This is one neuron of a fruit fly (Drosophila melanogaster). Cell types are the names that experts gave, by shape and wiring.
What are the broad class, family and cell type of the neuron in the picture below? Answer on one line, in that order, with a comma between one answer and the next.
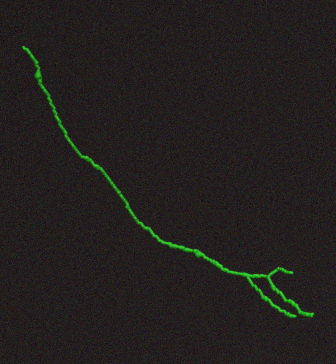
sensory neuron entering the nerve cord, class mechanosensory tactile, SNta34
